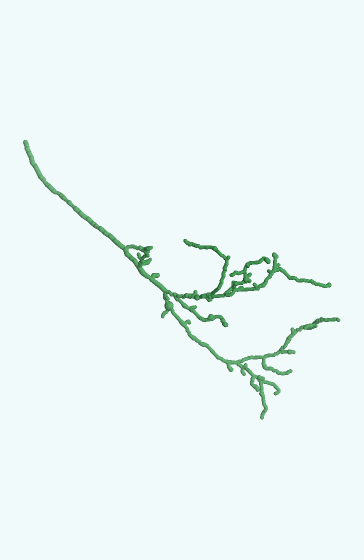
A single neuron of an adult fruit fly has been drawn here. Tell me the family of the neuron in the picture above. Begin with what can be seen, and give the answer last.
In this view it is about as wide as it is tall. This is a sensory neuron entering the nerve cord. Its family is called class mechanosensory proprioceptive.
